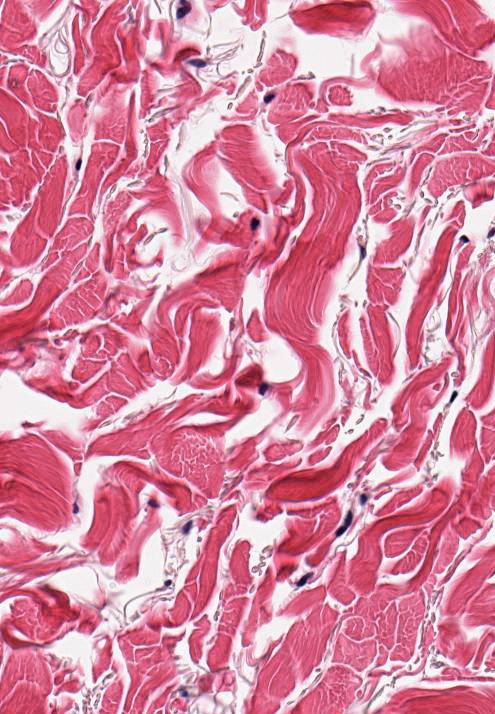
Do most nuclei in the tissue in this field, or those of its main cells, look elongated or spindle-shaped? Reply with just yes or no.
Yes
